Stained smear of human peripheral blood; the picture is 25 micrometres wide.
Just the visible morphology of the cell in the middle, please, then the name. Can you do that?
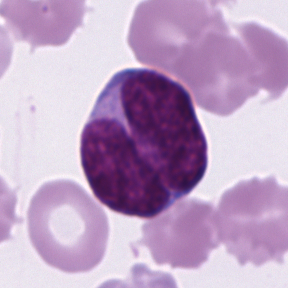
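Nucleus deeply cleft into two lobes by a groove entering from the upper left. Cytoplasm a scant pale bluish rim, widest at the upper left. No cytoplasmic granules. No vacuoles in the cytoplasm. Cell: myeloblast.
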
